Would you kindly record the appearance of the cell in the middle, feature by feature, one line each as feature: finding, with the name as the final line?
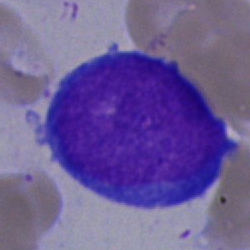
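Nuclear extent: almost the whole cell
Cytoplasm: thin rim, widest along the lower edge
Cytoplasmic colour: deep blue
Left edge: small blue blebs
Cell type: blast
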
